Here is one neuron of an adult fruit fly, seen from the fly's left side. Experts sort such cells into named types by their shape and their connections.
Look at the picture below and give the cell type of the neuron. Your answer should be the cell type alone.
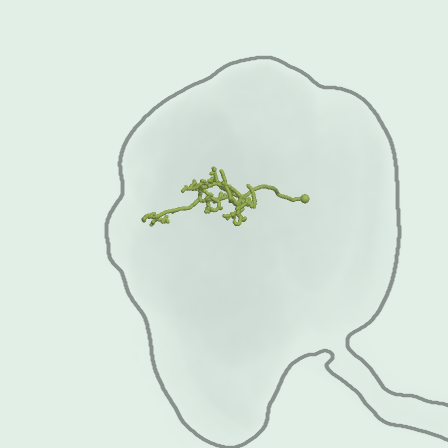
CB2059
